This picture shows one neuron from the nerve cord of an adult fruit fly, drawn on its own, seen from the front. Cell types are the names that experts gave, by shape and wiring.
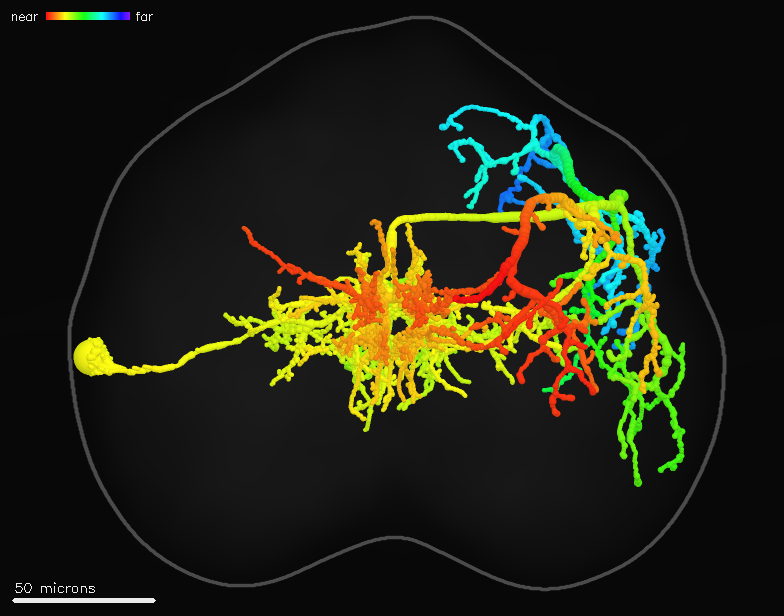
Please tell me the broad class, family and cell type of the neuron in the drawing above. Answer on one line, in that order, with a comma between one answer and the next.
ascending neuron, hemilineage 03B, ANXXX002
